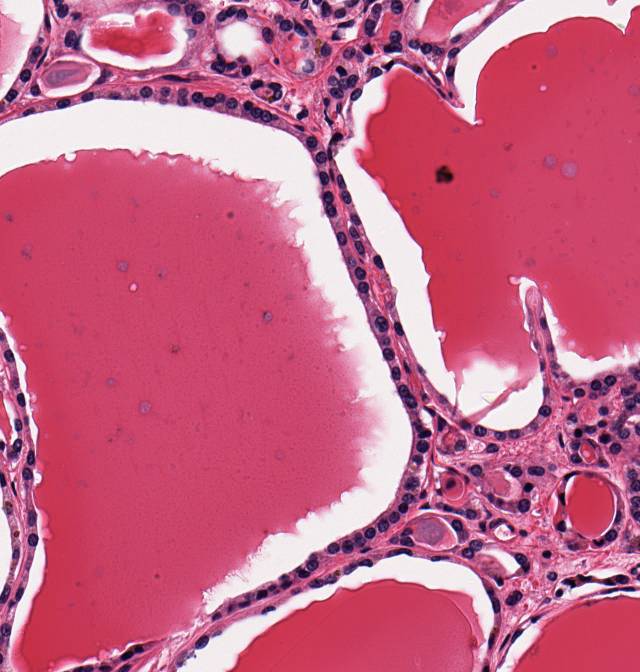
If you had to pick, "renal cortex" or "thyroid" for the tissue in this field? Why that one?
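It is thyroid. Large follicles filled with homogeneous deep pink colloid take up most of the field, with small follicles clustered at the lower right and along the top. A single layer of flattened to low cuboidal epithelial cells lines them, and the small, round, dark nuclei of these cells do not overlap.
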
